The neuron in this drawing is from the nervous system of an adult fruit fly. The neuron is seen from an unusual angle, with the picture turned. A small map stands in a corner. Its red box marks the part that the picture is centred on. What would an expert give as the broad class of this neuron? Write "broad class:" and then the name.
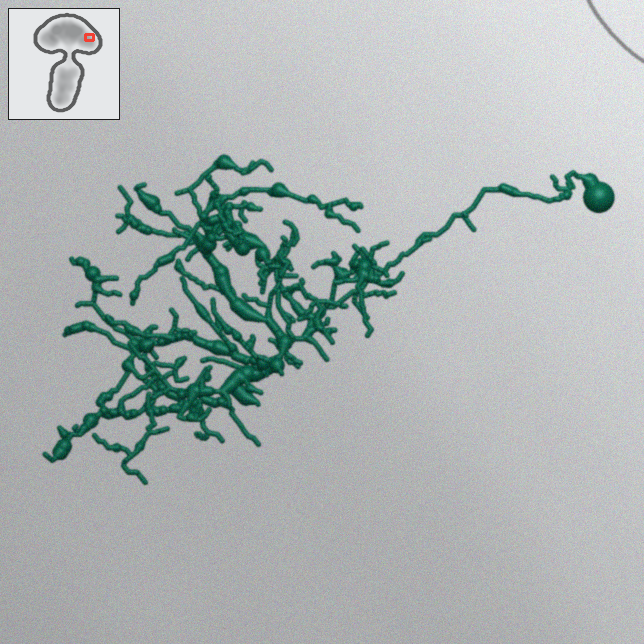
broad class: optic-lobe intrinsic neuron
